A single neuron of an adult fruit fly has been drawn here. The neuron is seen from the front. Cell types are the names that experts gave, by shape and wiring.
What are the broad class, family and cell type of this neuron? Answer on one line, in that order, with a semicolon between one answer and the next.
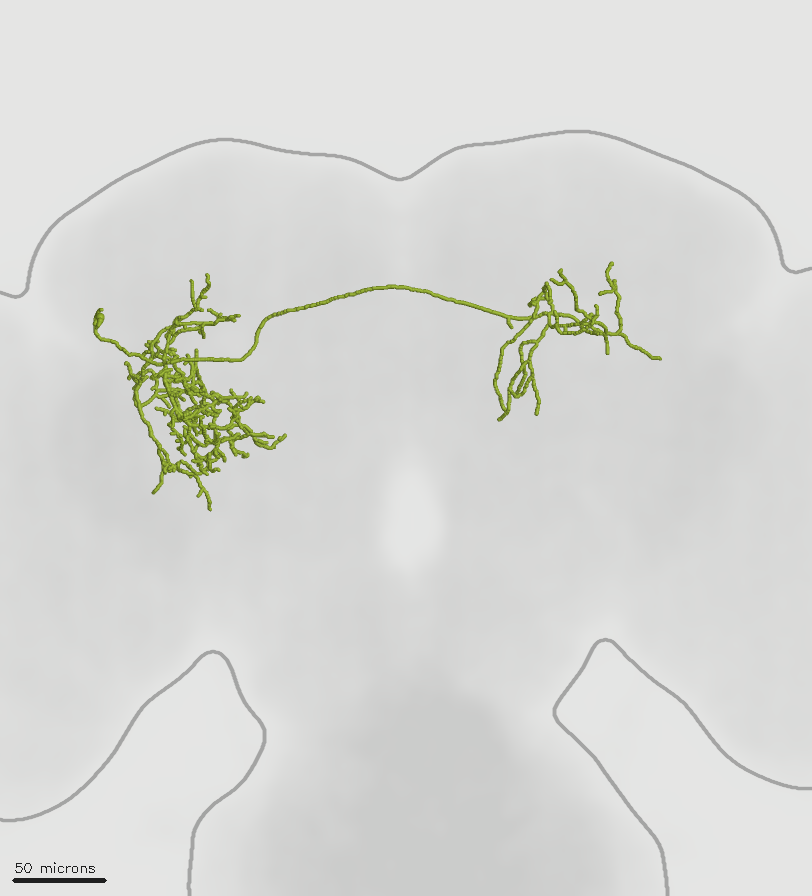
central-brain intrinsic neuron; hemilineage VLPl&d1_dorsal; AVLP732m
